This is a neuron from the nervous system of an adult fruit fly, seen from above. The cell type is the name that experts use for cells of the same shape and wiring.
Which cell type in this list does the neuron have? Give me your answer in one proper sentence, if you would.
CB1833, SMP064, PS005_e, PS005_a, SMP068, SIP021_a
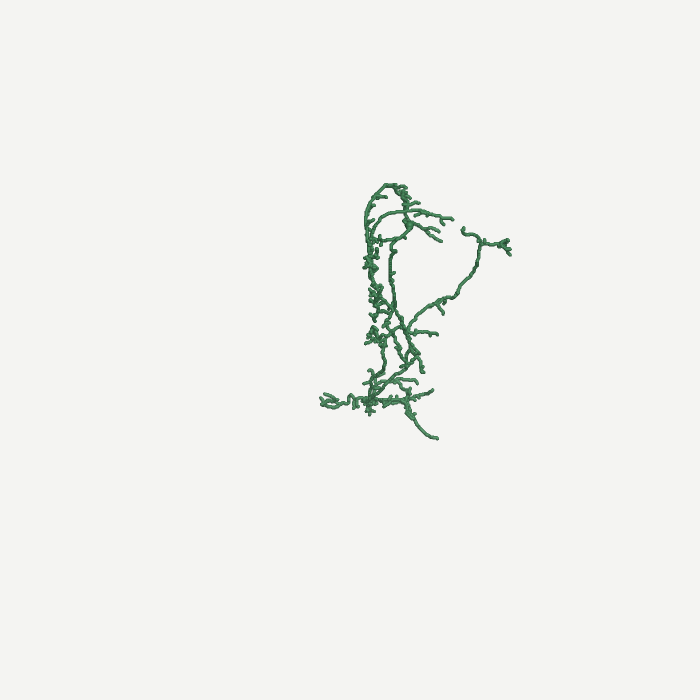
The cell type of the neuron here is SMP064.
